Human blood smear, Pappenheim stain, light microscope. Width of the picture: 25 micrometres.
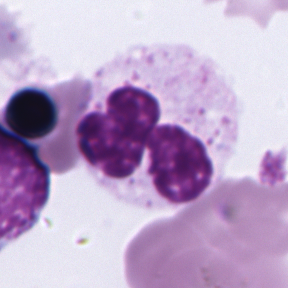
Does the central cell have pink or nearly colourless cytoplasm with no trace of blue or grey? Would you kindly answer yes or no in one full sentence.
Yes, what the cytoplasm of the cell shows is a pink, salmon or near-colourless tone without blue or grey.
